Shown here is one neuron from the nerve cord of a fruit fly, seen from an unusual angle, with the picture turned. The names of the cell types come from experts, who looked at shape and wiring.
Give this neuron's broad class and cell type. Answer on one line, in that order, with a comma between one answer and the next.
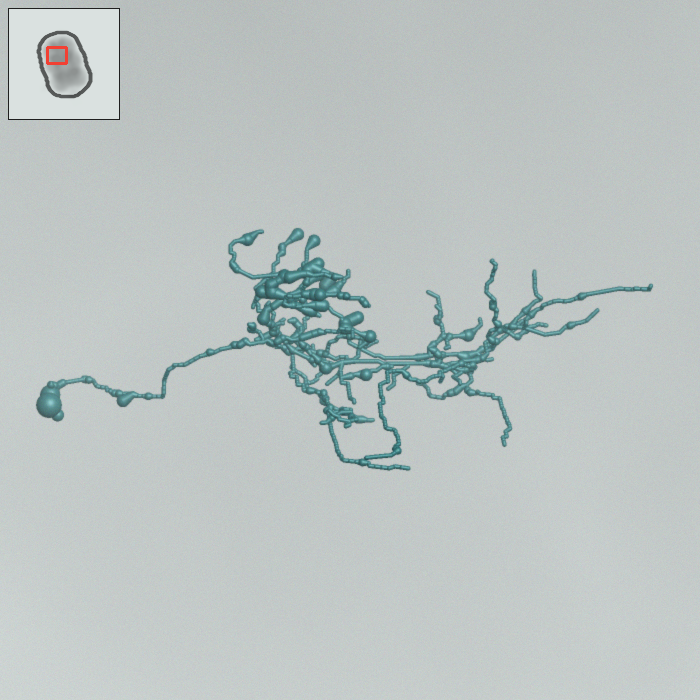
nerve-cord intrinsic neuron, INXXX444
